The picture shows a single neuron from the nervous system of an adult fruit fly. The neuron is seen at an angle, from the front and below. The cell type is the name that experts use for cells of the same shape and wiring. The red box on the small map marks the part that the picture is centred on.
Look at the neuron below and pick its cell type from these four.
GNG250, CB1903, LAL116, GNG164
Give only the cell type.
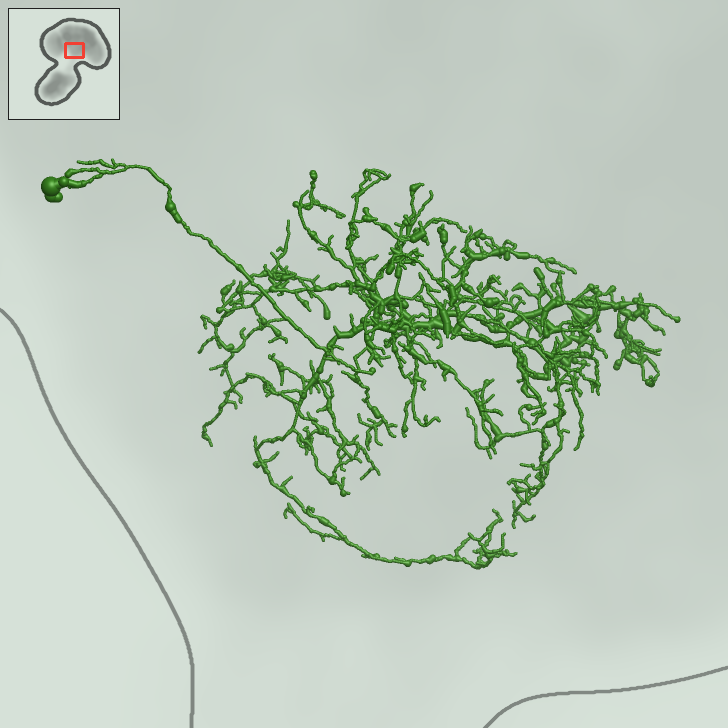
GNG164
